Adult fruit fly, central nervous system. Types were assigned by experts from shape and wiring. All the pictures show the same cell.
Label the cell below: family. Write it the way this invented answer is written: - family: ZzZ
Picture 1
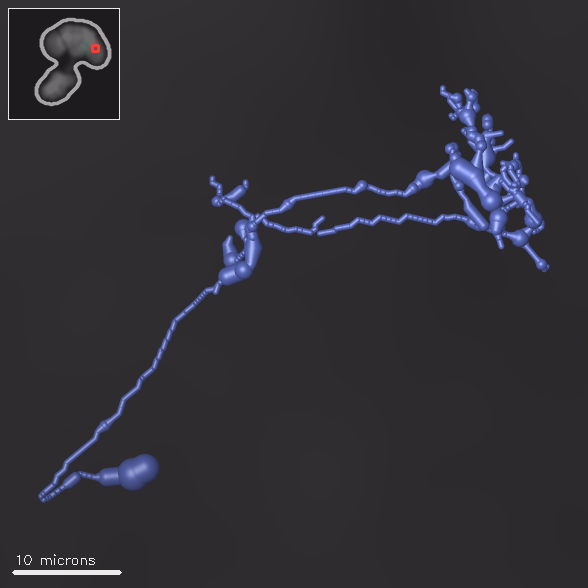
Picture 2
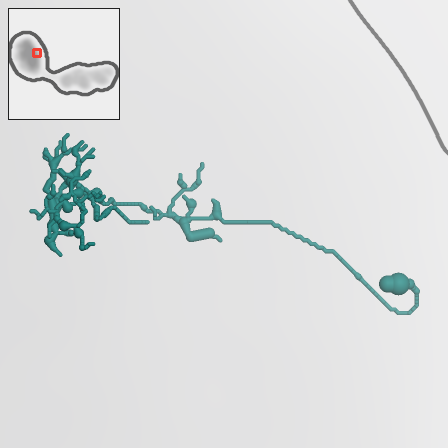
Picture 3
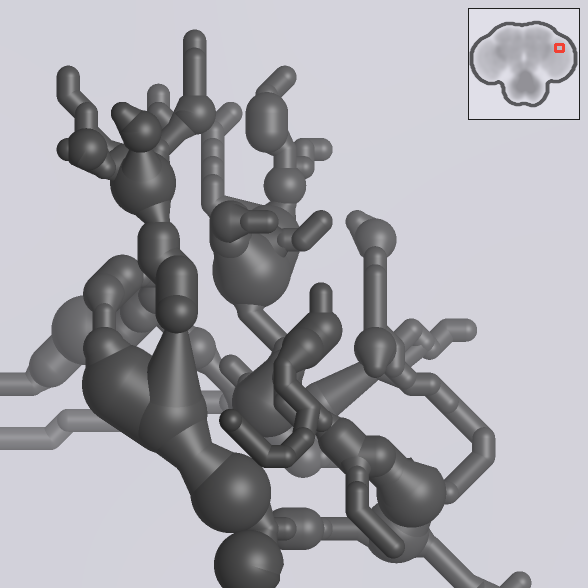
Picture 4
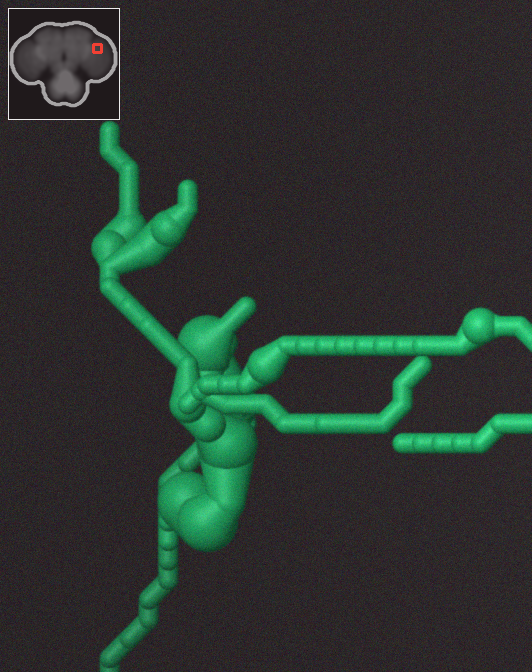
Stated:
- family: T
